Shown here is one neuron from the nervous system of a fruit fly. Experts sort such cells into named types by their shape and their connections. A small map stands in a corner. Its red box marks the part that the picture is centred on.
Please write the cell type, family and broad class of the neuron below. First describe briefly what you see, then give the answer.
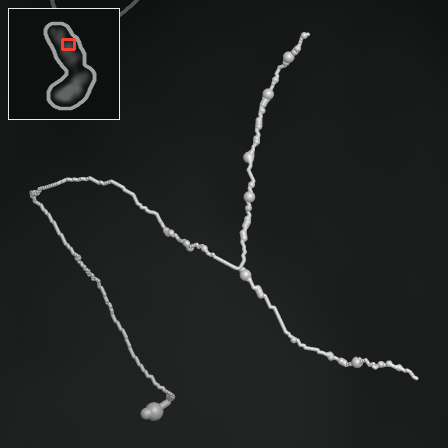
It has a dozen or fewer branch ends. In this view it is about as wide as it is tall. Its cell type is IN19A135. The family is hemilineage 19A. Its broad class is nerve-cord intrinsic neuron.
